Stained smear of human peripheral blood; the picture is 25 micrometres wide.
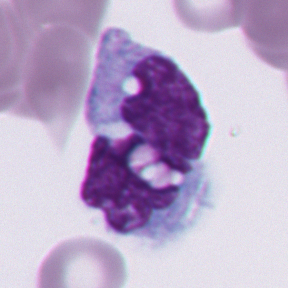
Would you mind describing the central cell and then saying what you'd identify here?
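The nucleus is folded, partly wrapping around a pale central area to form an upper and a lower mass. A small round clear hole lies in the cytoplasm at the edge of the upper nuclear notch. The cytoplasm is pale greyish blue, with its largest area at the upper left of the cell. This cell is a monocyte.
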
